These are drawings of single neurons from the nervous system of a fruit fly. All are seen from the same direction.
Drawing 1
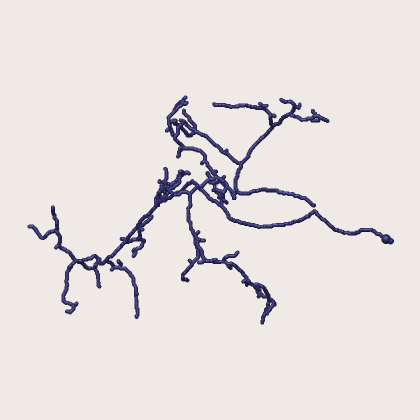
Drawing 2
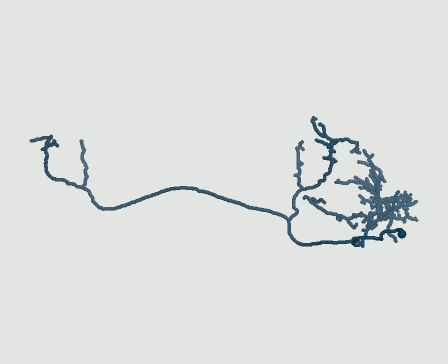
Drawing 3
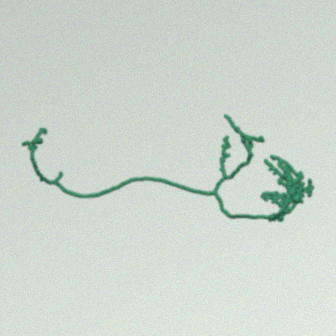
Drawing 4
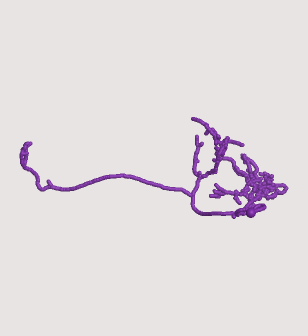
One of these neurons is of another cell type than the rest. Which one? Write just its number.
1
